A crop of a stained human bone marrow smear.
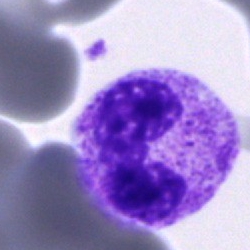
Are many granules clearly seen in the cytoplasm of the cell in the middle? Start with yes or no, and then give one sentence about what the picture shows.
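Yes. Many small purple granules are scattered throughout the cytoplasm.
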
